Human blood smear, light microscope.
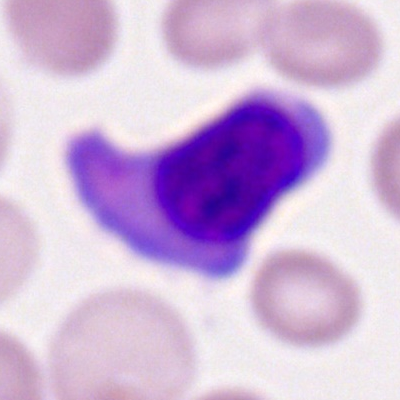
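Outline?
Irregular; cytoplasm drawn out into a tapering extension toward the left.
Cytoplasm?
Ample, pale blue-lavender, deeper blue toward the cell edge.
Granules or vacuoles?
No distinct granules; no vacuoles.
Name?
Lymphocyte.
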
